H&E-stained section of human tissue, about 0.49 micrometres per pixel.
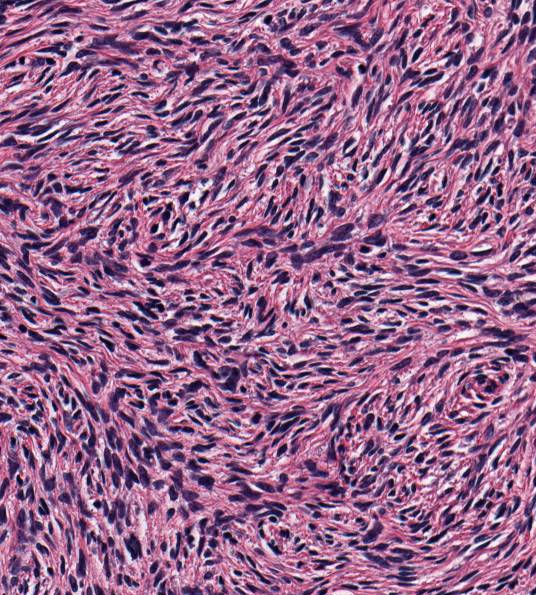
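Ovary: spindle cells in short interlacing fascicles that change direction across the field, curving into swirling, whorled bundles at lower right. Nuclei are elongated and darkly stained, many with tapered or wavy ends. The scant pale pink cytoplasm is ill-defined, without clear cell borders.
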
